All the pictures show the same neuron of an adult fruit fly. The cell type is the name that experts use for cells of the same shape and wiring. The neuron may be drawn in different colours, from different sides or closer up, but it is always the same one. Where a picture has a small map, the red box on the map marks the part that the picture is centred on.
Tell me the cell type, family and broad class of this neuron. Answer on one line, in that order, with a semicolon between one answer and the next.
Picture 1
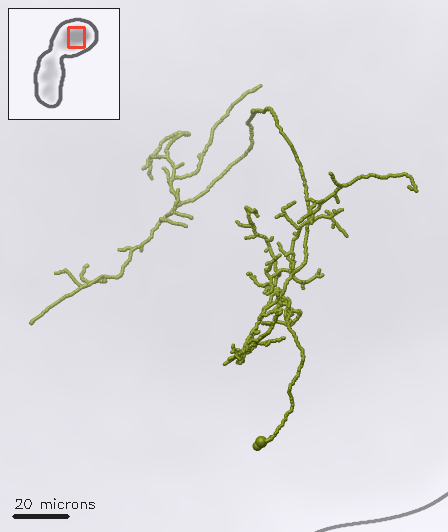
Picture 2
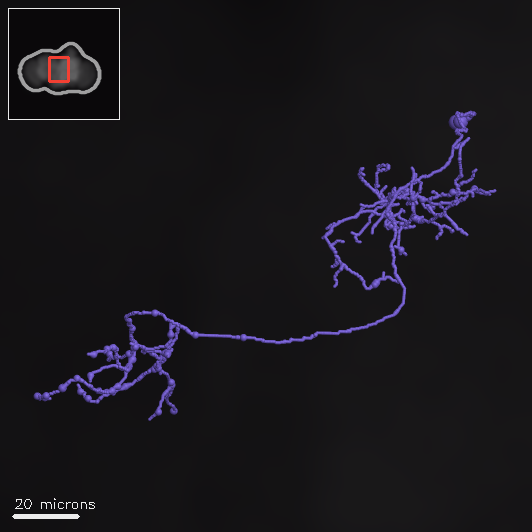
CB1550; hemilineage DM5_central; central-brain intrinsic neuron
